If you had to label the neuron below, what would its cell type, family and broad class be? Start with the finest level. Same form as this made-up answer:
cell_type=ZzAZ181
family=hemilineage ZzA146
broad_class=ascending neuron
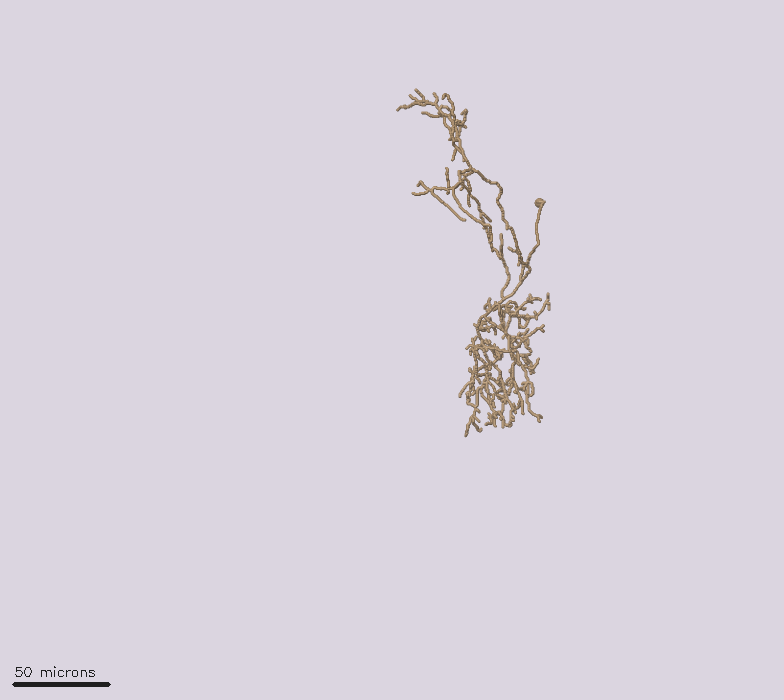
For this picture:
cell_type=LoVP51
family=hemilineage SLPpl2
broad_class=visual projection neuron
